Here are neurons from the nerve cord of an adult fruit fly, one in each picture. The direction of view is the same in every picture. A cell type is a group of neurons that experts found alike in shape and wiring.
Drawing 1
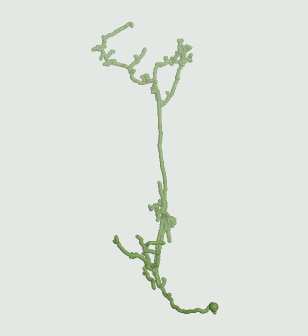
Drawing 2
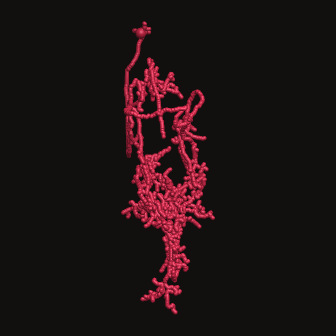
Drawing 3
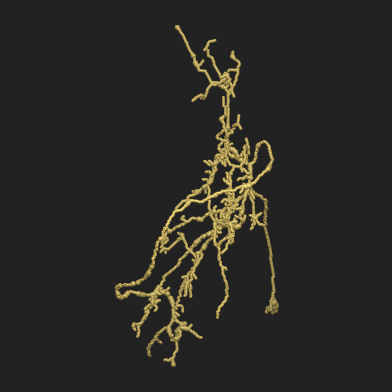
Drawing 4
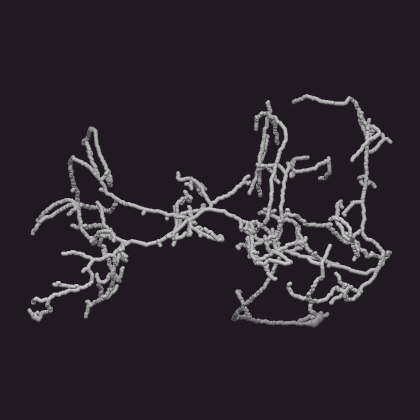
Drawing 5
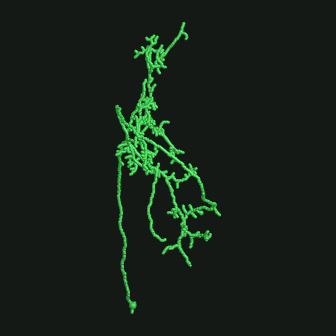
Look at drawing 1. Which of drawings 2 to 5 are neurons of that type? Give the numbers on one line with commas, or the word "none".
none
